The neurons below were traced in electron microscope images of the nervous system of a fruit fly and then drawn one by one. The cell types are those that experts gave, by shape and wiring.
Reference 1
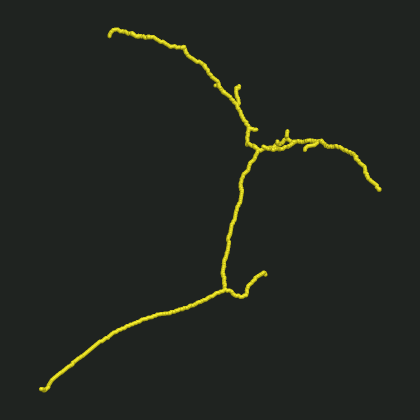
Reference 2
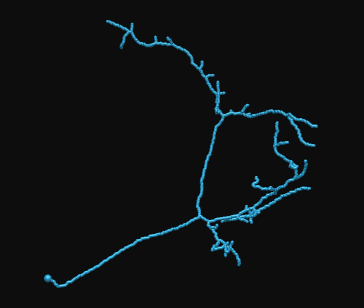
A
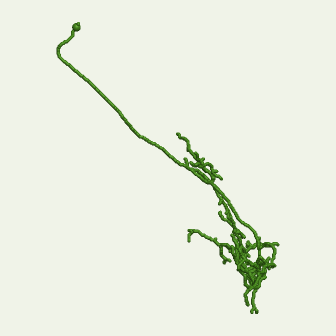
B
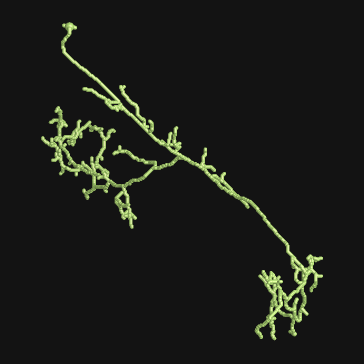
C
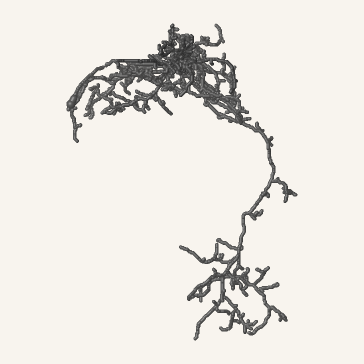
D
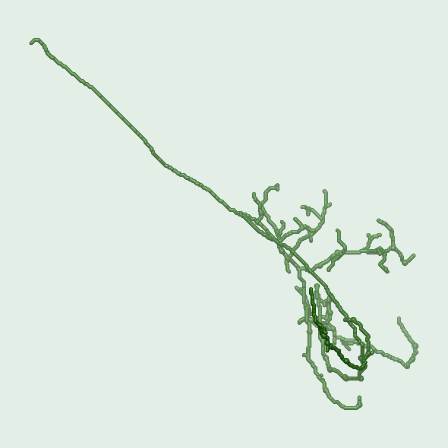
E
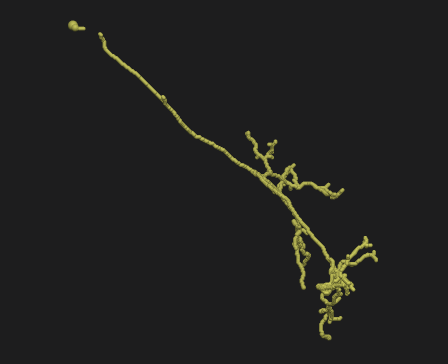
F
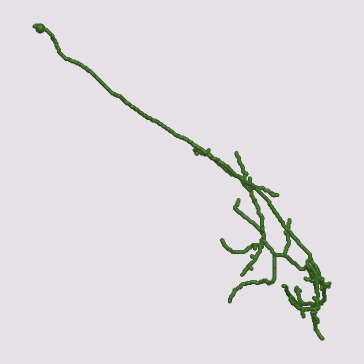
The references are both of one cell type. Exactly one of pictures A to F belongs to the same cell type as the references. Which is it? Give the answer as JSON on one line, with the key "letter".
{"letter": "F"}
